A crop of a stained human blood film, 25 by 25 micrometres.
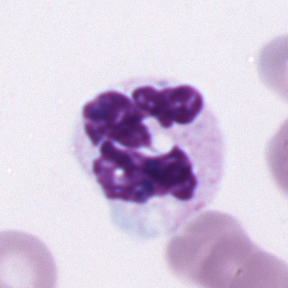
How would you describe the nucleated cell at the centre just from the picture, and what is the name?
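The cell has a roughly round, smooth outline and measures about 13 micrometres across. Its chromatin is dark purple and coarsely clumped, and no nucleoli are visible in the nucleus. The cytoplasm is pale pink, with a paler bluish-grey zone along the lower edge. The cell is a segmented neutrophil.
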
